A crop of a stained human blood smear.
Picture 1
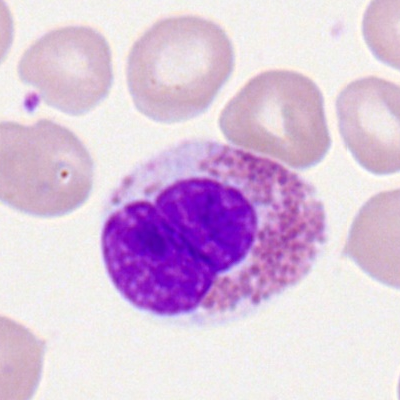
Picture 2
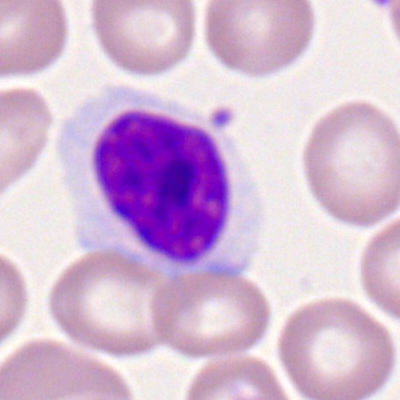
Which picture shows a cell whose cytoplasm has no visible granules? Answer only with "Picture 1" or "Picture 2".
Picture 2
